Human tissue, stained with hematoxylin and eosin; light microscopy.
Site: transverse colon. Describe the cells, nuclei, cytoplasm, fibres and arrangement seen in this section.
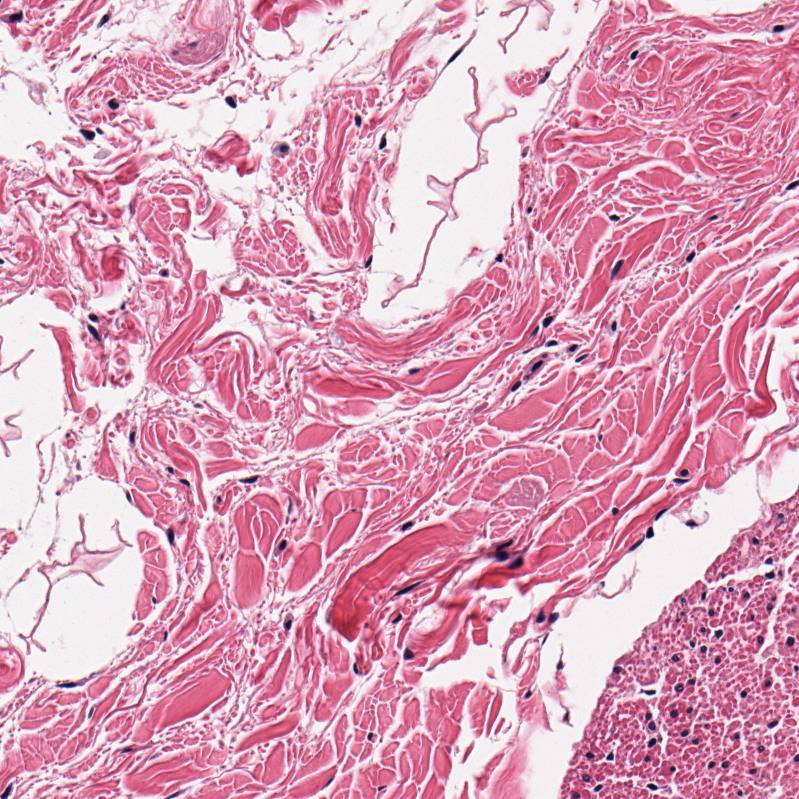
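Pink fibre bundles fill most of the field, running mainly diagonally, lower left to upper right, across the centre. Sparse, dark, elongated nuclei lie in the thin spaces between fibres. A separate lower right tissue has closely packed small round dark nuclei in granular pink cytoplasm.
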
